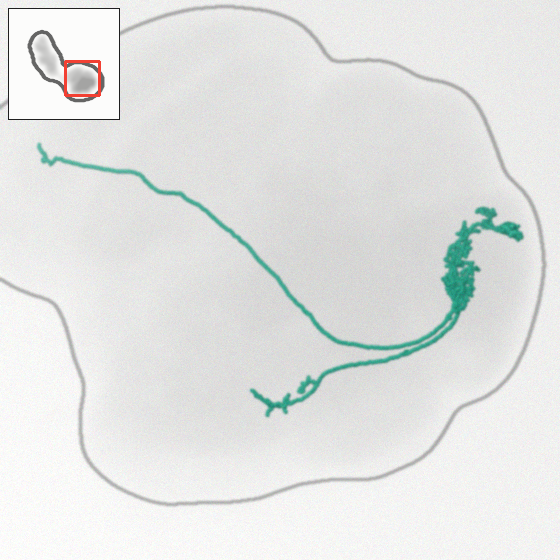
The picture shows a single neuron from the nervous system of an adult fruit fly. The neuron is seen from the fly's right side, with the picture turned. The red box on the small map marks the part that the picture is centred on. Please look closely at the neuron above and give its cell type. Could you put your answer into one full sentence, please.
The cell type of the neuron here is IPC.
